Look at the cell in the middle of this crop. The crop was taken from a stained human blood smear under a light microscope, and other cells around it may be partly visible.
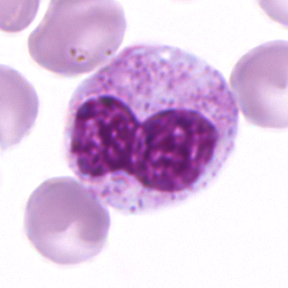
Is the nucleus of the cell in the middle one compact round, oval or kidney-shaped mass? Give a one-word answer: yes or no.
No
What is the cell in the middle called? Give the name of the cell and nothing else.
band neutrophil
